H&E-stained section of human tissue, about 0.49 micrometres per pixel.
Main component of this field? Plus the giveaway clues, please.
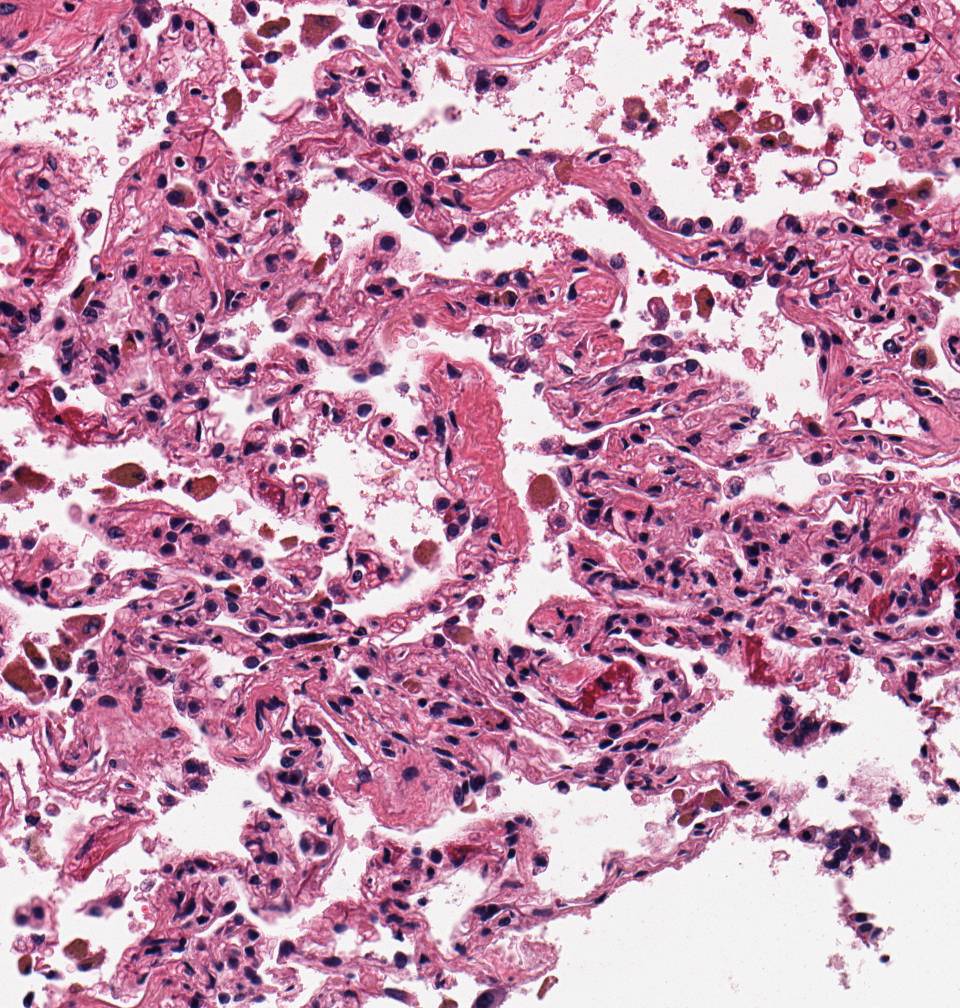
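Alveolus, as a branching network of irregular septa around open, largely empty spaces.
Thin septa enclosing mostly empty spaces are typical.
Rounded cells with golden-brown granular pigment lie free in the spaces, mainly left and upper right.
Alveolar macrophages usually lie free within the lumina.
No glands or tubules anywhere. Loose pale pink flocculent material in some spaces, mostly near the top.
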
